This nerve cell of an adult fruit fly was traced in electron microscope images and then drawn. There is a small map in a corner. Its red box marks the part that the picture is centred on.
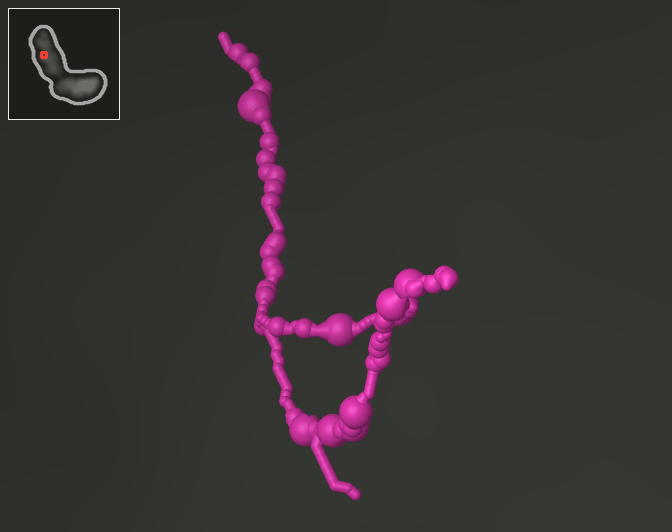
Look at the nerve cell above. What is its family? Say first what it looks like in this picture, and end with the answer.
No cell body is drawn. There are a dozen or fewer branch ends. Its broad class is sensory neuron entering the nerve cord. Its family is called class mechanosensory tactile.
